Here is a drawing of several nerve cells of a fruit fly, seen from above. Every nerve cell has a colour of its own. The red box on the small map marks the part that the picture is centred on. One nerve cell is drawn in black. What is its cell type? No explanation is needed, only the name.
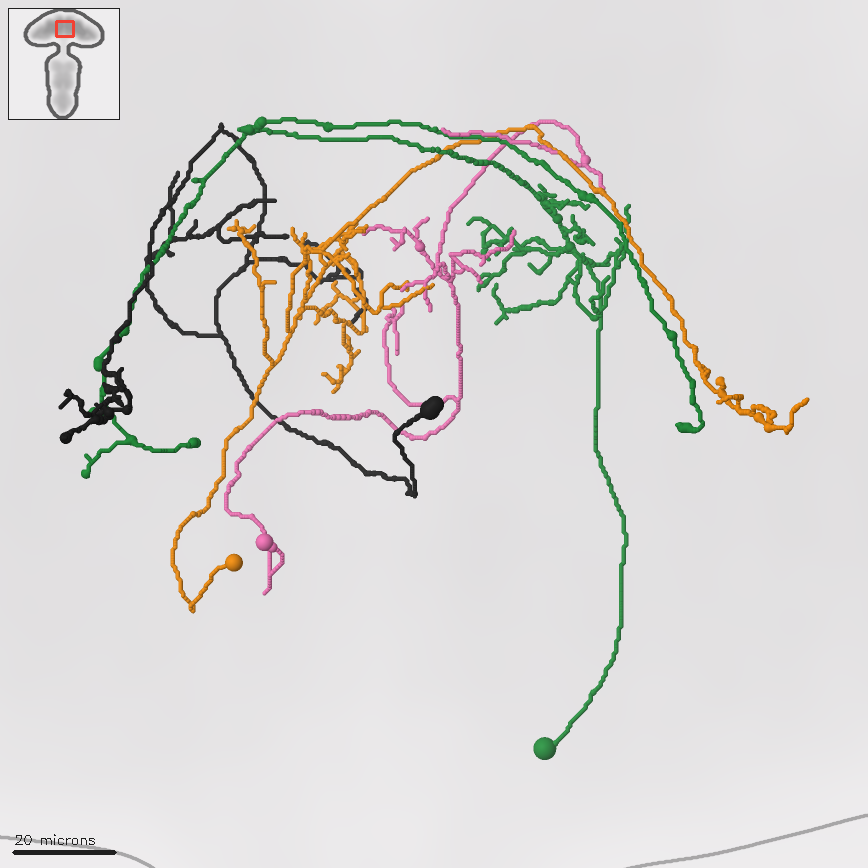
FS4A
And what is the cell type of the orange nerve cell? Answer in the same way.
FS4B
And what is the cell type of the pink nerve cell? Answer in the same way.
FS3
